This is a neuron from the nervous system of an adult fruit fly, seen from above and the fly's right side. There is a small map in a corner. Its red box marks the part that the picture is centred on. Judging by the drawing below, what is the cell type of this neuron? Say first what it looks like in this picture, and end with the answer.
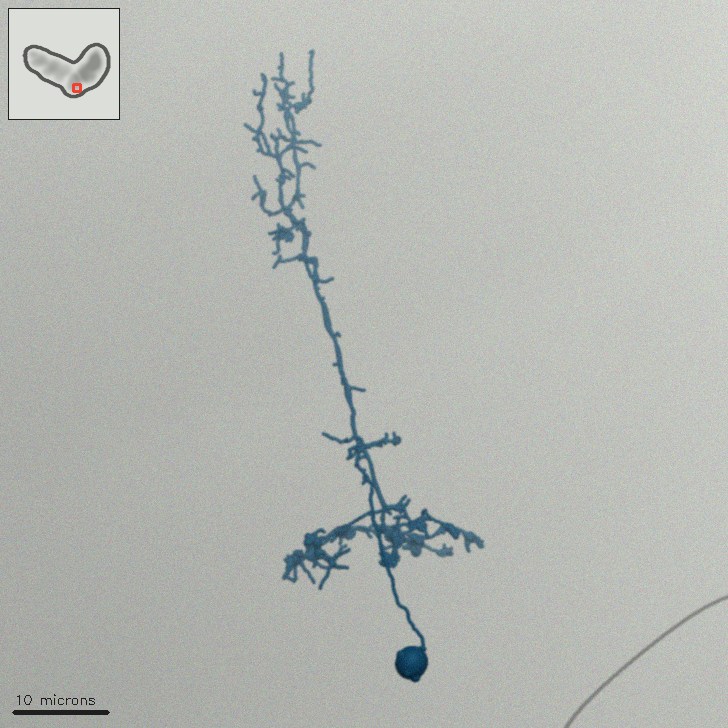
The cell body can be seen at the bottom of the picture. From top to bottom in the picture it spans about 65 microns. Dozens of branch ends can be seen. Its broad class is optic-lobe intrinsic neuron. Its cell type is Mi13.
